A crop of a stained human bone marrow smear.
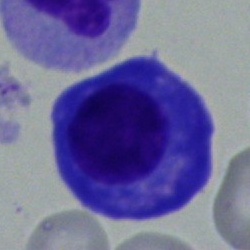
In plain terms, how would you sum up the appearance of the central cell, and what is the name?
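Outline roughly round, slightly angular in places. Small pointed projection from top edge. Nucleus placed slightly toward upper left; wider band of cytoplasm at lower right. No granules visible in cytoplasm. Name: plasma cell.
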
